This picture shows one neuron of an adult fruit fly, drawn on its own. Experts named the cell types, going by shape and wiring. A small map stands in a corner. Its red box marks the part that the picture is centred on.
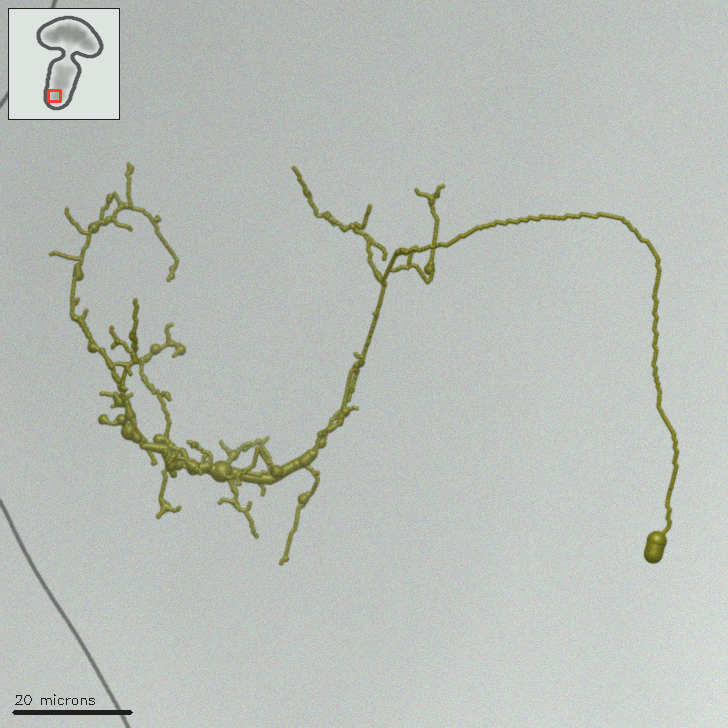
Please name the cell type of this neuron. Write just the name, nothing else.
IN14A095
